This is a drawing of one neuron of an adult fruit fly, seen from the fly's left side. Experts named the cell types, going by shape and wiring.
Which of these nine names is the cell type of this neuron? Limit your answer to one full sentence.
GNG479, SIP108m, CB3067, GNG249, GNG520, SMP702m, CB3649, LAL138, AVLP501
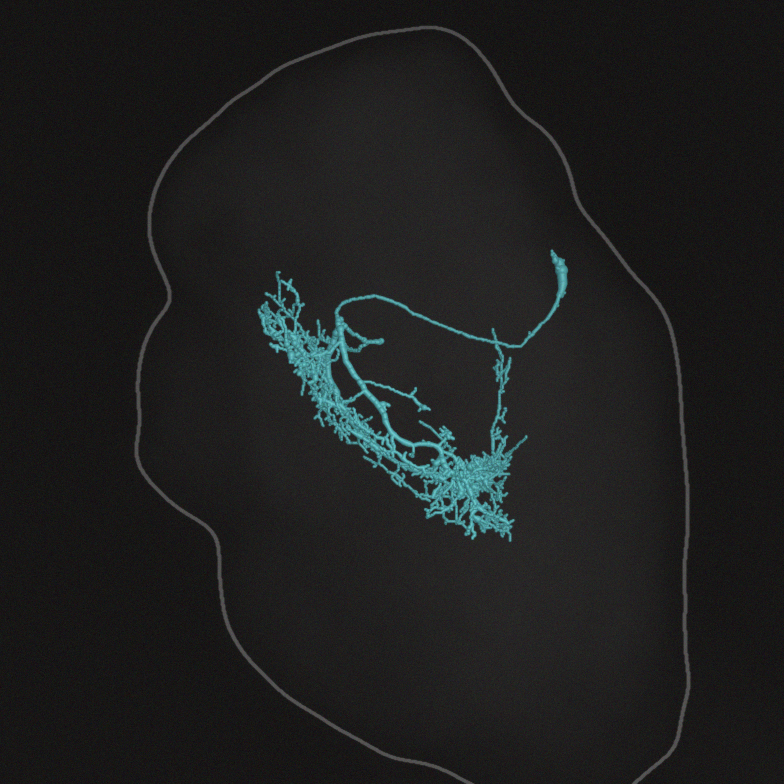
This neuron counts as a member of the cell type LAL138.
